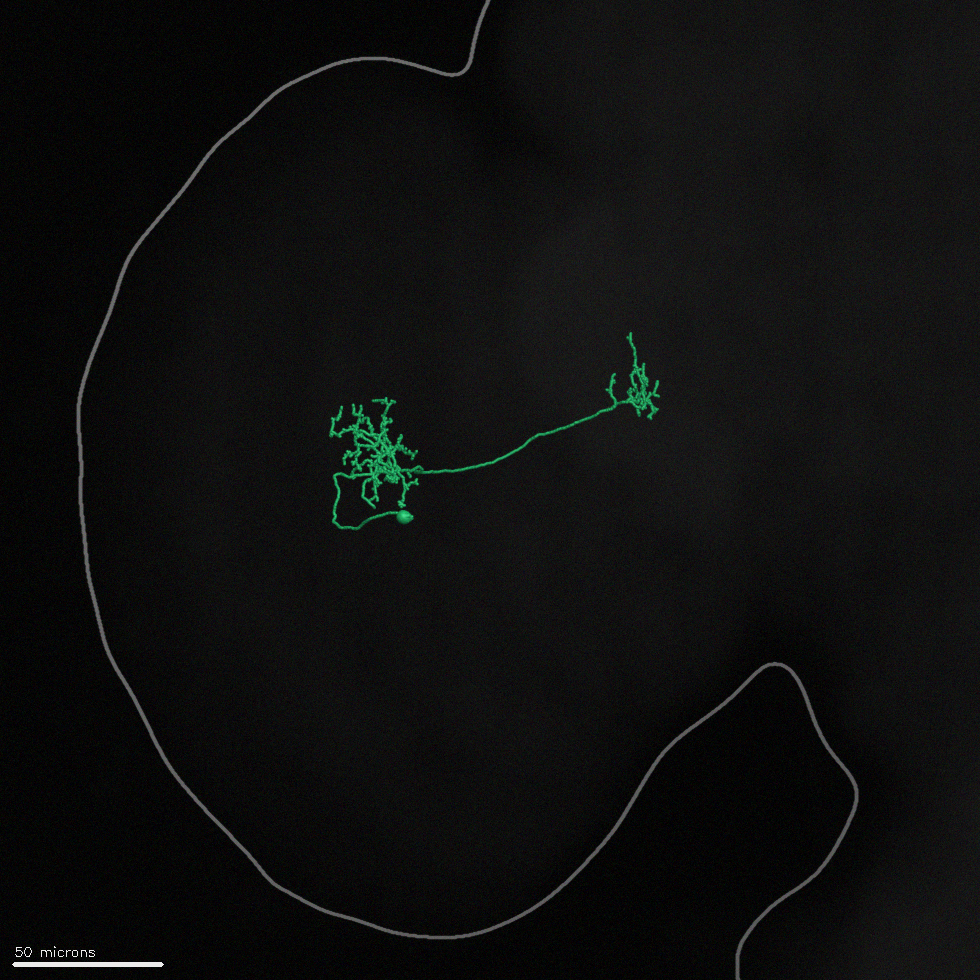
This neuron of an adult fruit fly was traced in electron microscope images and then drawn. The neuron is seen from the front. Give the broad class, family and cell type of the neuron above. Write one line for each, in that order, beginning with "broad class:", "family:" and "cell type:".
broad class: optic-lobe intrinsic neuron
family: Tm
cell type: Tm38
